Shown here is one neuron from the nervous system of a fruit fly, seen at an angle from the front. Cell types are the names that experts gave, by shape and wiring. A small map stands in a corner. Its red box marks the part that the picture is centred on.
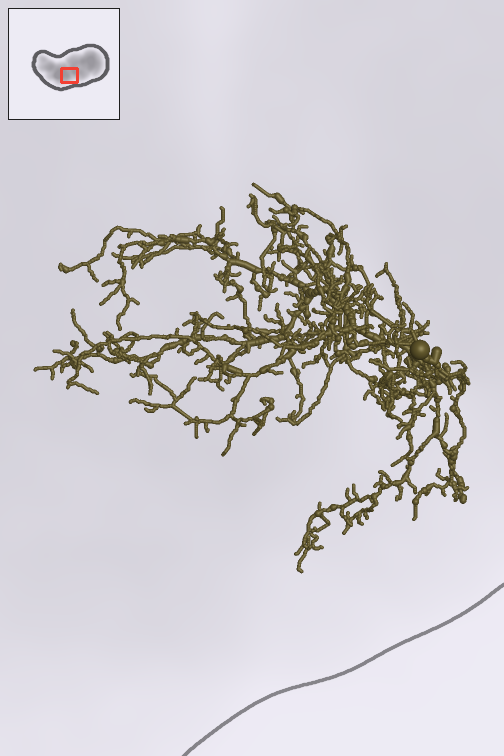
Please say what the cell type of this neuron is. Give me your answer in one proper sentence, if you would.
The cell type of the neuron here is IN17A061.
